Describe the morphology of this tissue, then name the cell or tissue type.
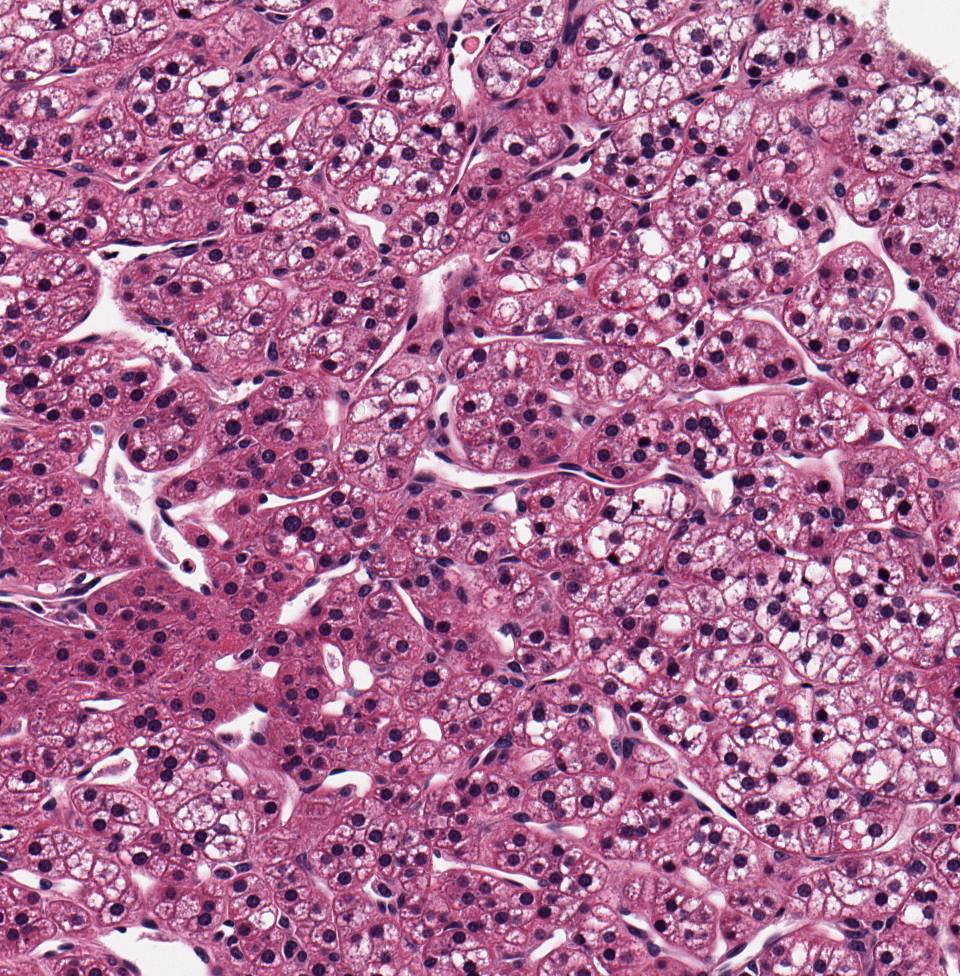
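Cytoplasm in most cells pale, finely vacuolated, foamy. Toward lower left, denser pink cytoplasm with fewer vacuoles than elsewhere. Nucleus single, small, round and dark, usually near the cell centre. Cell boundaries distinct as fine pink lines. This is adrenal gland.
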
